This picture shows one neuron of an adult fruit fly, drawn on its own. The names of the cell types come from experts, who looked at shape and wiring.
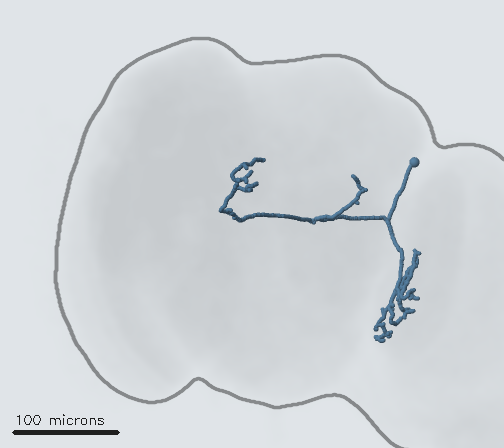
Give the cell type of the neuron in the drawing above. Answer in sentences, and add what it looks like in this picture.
Its cell type is LT81. Its broad class is visual projection neuron. From left to right in the picture it spans about 190 microns. In this view it is about as wide as it is tall.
